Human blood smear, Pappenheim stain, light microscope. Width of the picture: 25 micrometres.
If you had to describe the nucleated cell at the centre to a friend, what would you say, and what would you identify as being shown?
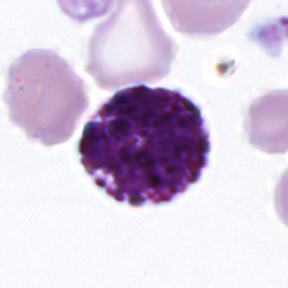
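The outline is round, and the cell measures about 11 micrometres across. It is crowded with coarse, dark purple granules, so many that they cover the nucleus and I can't trace its outline. Among them, at the lower left, there's a small pale clear patch. So this is a basophil.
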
